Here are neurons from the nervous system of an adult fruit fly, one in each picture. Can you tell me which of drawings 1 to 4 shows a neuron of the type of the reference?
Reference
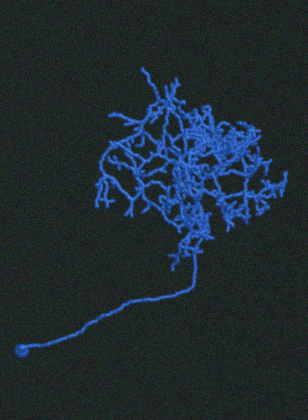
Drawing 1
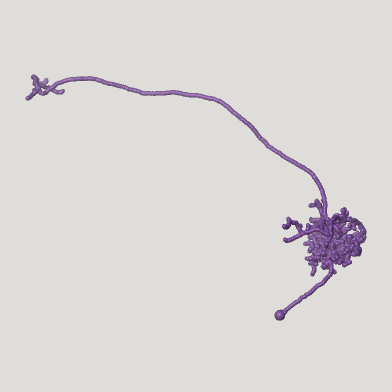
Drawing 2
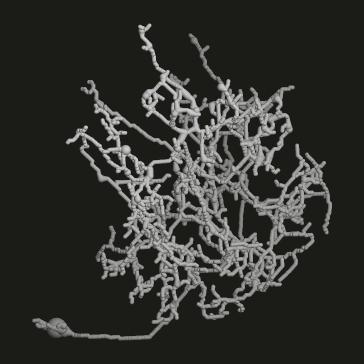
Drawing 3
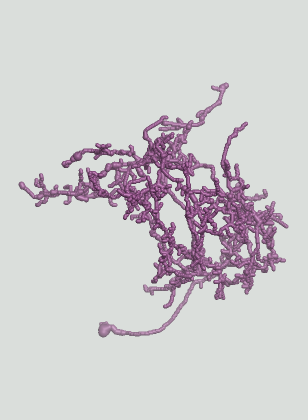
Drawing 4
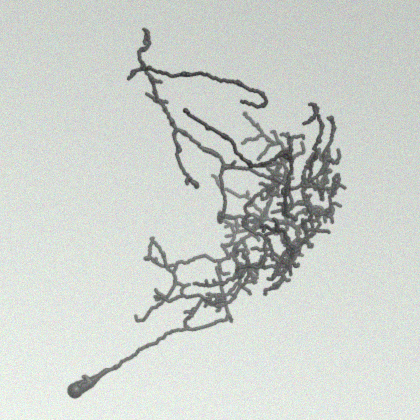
3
